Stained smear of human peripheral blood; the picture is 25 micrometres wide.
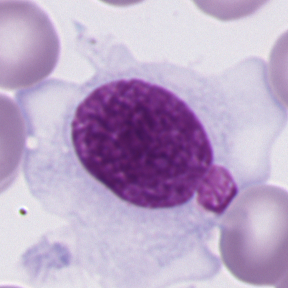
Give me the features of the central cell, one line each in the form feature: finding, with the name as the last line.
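Chromatin: coarse clumps separated by paler gaps
Cytoplasm amount: abundant, covering much more area than the nucleus
Cytoplasm colour: pale grey-blue
Small body: dark purple, angular, against the lower right edge of the nucleus
Name: hairy cell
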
